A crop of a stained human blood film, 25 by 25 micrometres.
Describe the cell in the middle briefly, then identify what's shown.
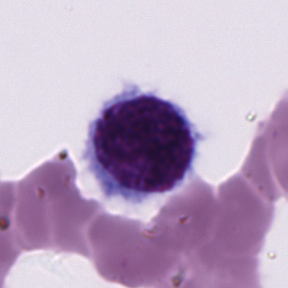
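The chromatin here is dense, dark purple and coarsely clumped, and no nucleoli show in the nucleus. The cytoplasm has no visible granules. Its edge is ragged, with fine, hair-like projections. This one's a hairy cell.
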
